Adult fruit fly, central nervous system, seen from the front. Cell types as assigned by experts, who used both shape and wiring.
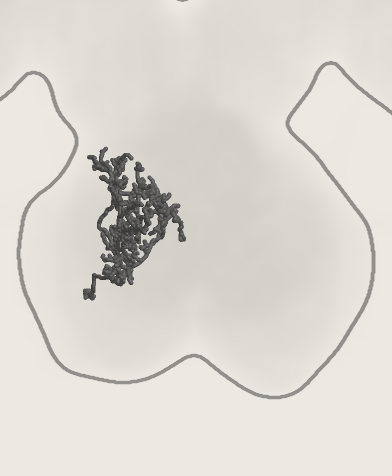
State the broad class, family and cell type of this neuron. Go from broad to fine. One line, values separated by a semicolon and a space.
nerve-cord intrinsic neuron; hemilineage 16B; IN16B045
